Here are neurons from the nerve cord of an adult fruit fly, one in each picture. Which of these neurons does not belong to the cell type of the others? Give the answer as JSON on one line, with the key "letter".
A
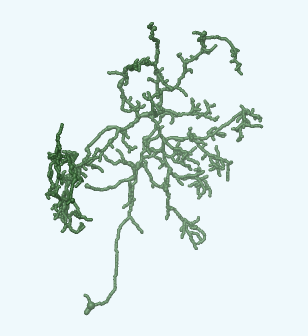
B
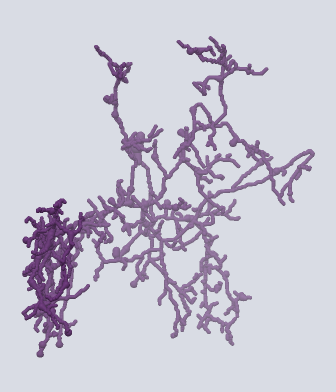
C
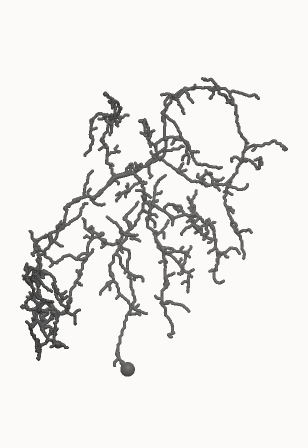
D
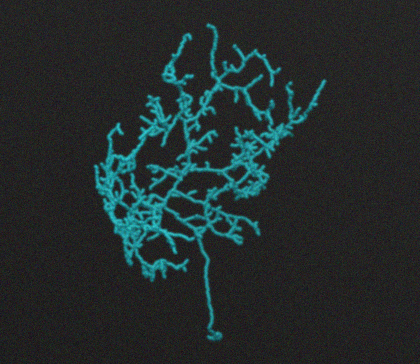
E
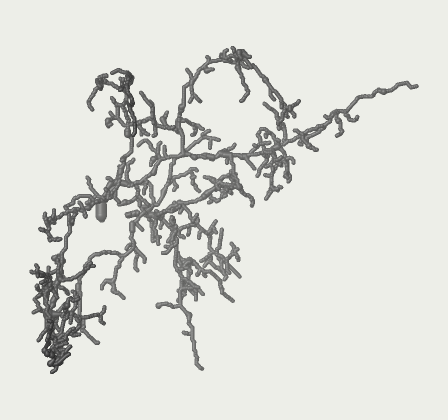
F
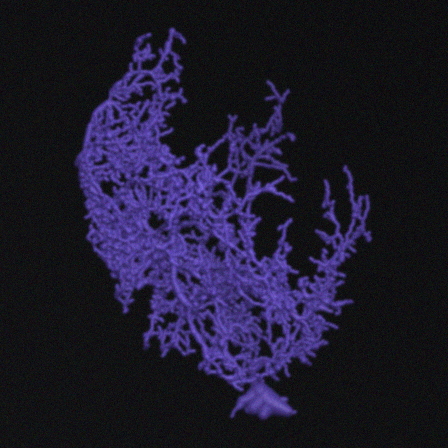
{"letter": "F"}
